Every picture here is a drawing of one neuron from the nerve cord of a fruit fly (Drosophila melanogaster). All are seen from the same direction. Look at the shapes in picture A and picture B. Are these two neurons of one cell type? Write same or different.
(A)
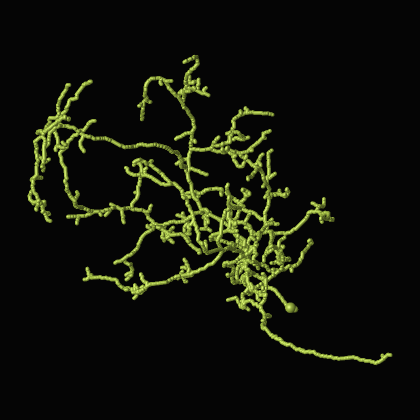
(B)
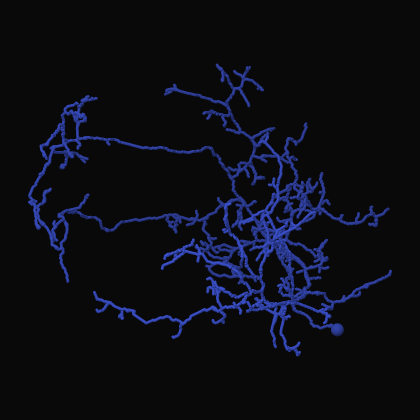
same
